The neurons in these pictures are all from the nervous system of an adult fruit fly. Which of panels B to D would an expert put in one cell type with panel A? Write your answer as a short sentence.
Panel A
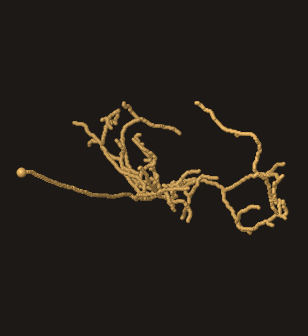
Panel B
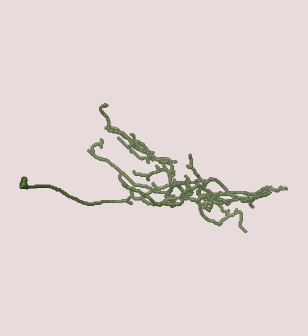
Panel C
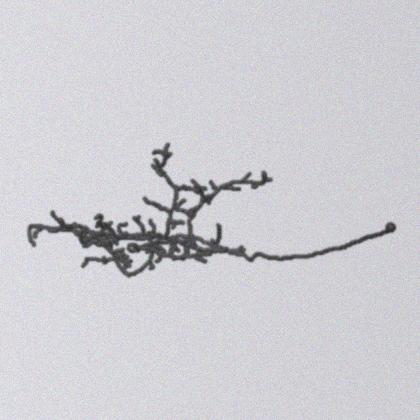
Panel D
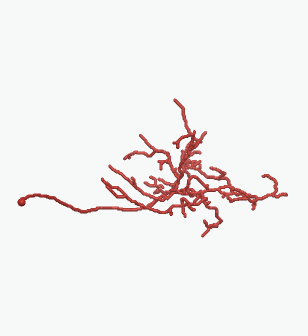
None of them is of the same cell type.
